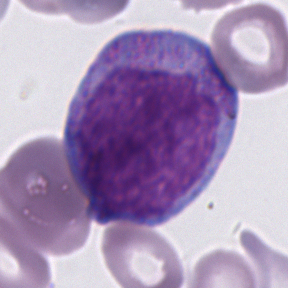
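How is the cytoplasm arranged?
Blue; a wide crescent at the top, a thin rim elsewhere.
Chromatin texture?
Finely granular, no coarse dark clumps.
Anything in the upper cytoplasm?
Fine purple-pink dots.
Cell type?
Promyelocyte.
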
